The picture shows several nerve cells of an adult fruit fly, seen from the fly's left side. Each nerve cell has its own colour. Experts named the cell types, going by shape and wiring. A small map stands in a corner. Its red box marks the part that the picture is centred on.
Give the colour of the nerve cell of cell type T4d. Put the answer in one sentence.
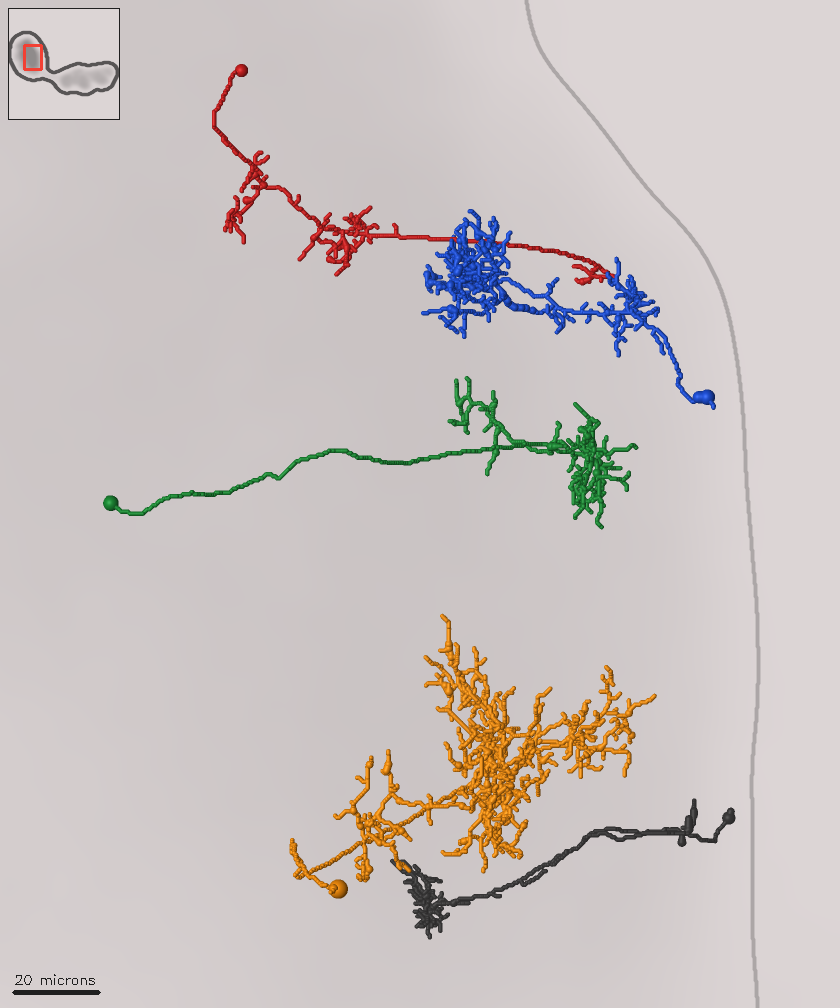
The colour is black.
